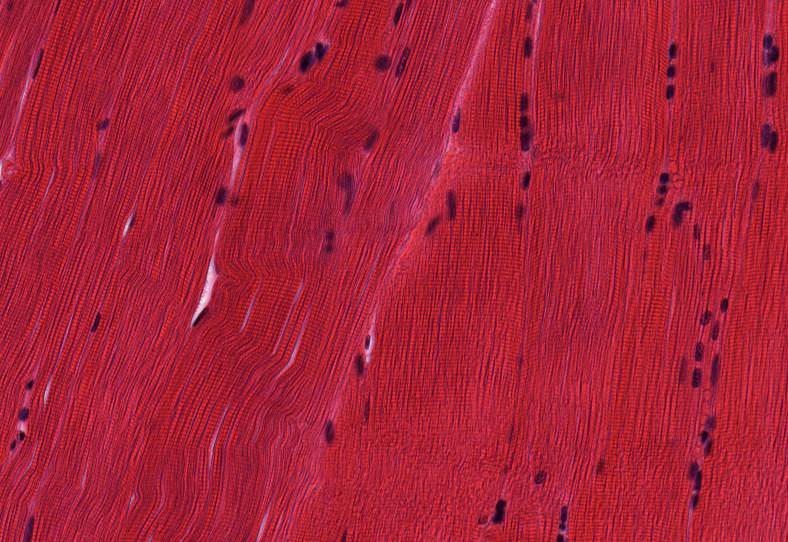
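Skeletal muscle, haematoxylin and eosin. Fibre cytoplasm intensely red with eosin. Nuclei dark purple, elongated along the long axis of the fibres, sited at fibre edges rather than centres. Right side of field: nuclei in short rows parallel to the fibres.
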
